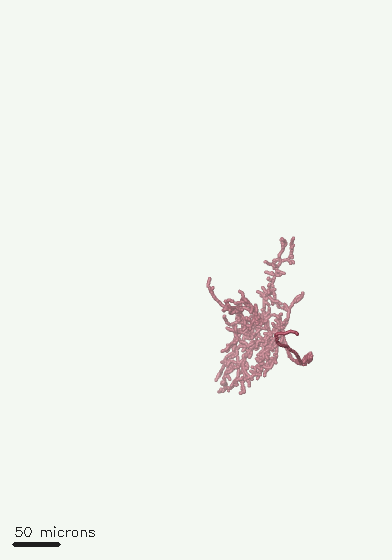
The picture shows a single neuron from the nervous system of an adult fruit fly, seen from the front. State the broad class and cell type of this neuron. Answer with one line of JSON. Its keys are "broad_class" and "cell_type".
{"broad_class": "motor neuron of the brain", "cell_type": "PS349"}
